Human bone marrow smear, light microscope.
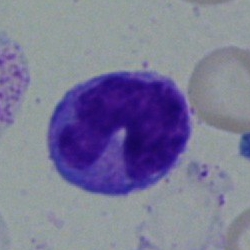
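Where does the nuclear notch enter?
From the lower edge, as a deep wedge.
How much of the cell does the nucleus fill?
Most; the cytoplasm forms a thin blue rim, paler within the notch.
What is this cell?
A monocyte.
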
